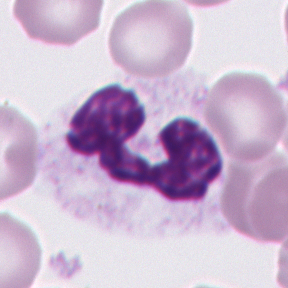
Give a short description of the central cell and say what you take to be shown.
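Two big dark lobes make up the nucleus, linked by a thick band of chromatin. The chromatin is dark purple and coarsely clumped. Plenty of pale pinkish-lilac cytoplasm, and a roughly round outline with a faint, soft edge. That's a segmented neutrophil.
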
